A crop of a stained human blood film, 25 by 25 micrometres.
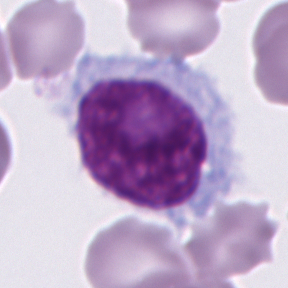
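Hairy cell, seen as the nucleated cell in the centre of the smear. The nucleus is a smooth oval of about 13 by 10 micrometres, with no indentation or lobes. Its chromatin is dark purple, with a fine, mottled pattern rather than coarse separate blocks. Pale greyish blue cytoplasm surrounds it, the rim wider on the right and upper side than on the lower left.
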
